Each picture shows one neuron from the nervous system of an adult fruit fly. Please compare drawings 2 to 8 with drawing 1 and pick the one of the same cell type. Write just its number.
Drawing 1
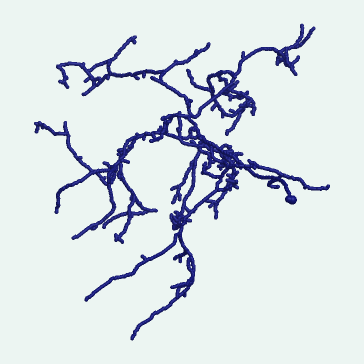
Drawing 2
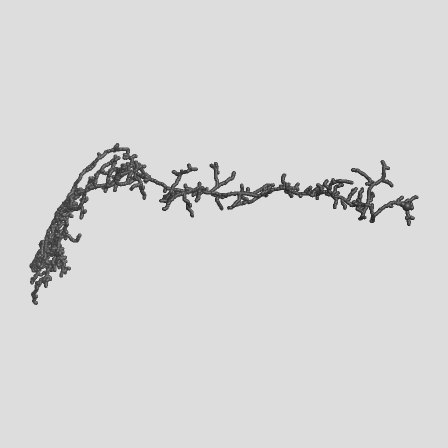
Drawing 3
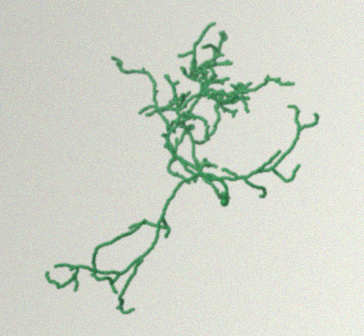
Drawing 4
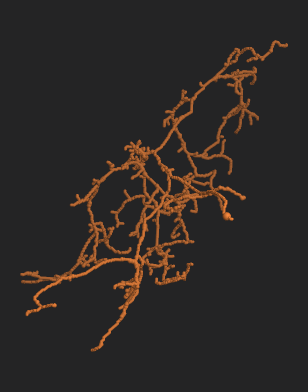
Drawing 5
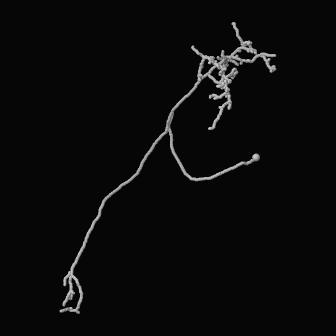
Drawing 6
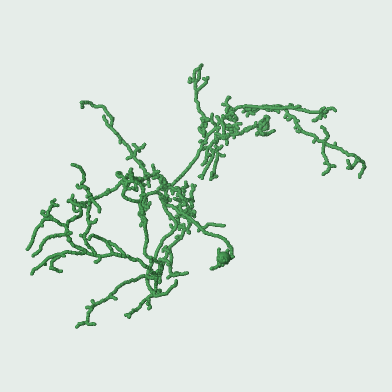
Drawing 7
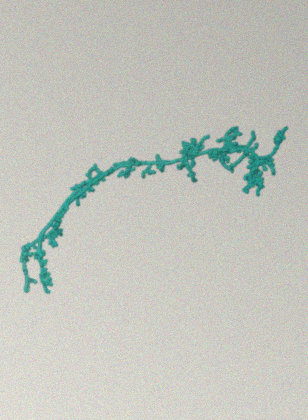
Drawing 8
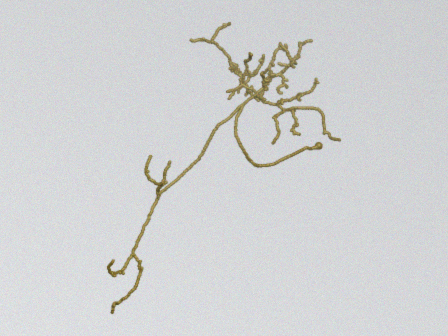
4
